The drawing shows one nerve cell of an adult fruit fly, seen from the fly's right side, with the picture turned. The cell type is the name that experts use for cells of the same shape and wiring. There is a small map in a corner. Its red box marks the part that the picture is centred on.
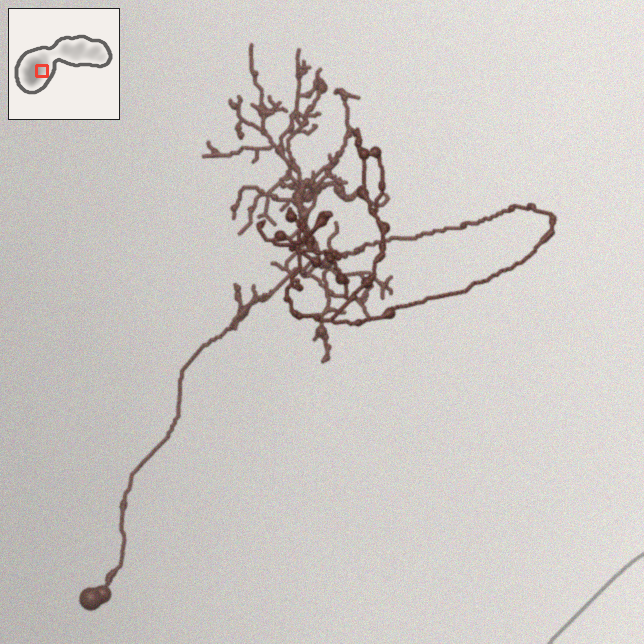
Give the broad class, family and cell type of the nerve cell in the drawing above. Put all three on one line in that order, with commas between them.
optic-lobe intrinsic neuron, Tm, Tm36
